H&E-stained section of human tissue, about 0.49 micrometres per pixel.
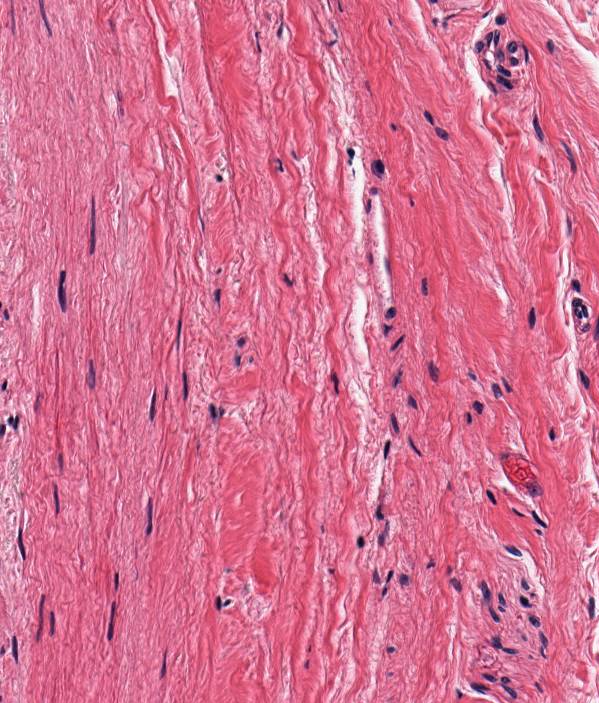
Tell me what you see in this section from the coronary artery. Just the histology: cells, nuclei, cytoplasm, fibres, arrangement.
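It's densely packed pink collagen bundles from edge to edge. They mostly run top to bottom, roughly parallel to one another, and many take a wavy, crimped course. The scattered fibroblast nuclei are dark, thin and elongated, lined up with the fibres.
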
